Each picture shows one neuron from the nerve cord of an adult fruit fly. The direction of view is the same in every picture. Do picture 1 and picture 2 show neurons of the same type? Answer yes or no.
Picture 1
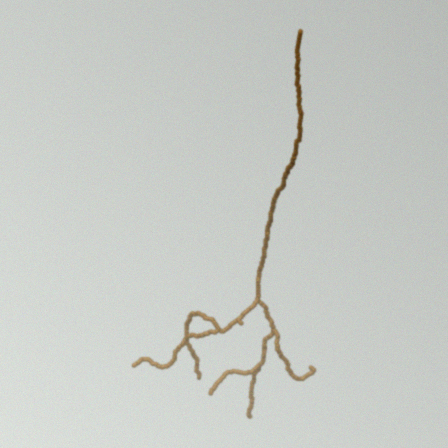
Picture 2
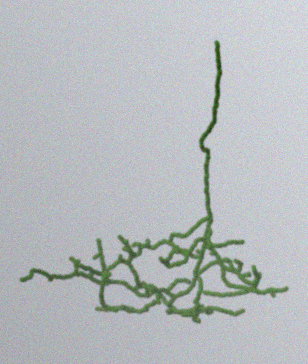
no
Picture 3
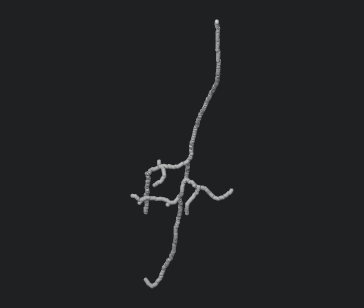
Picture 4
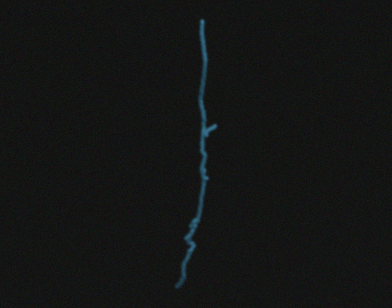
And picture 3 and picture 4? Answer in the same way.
no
